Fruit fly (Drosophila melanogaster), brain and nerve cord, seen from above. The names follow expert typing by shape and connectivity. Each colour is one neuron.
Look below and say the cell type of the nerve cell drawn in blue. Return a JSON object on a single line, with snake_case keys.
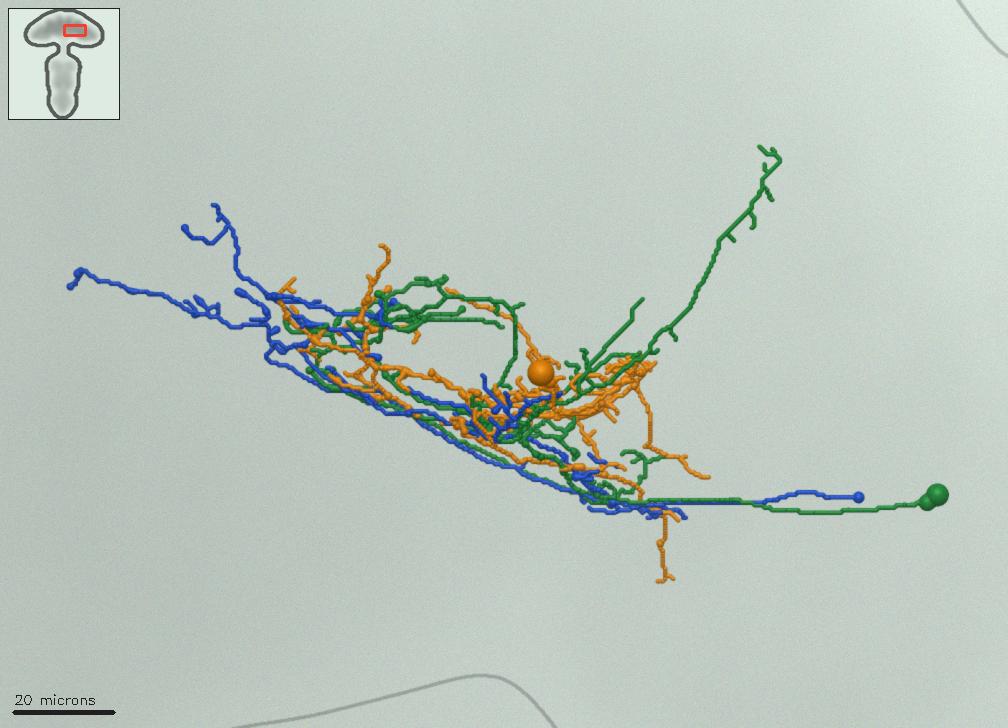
{"cell_type": "SLP324"}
